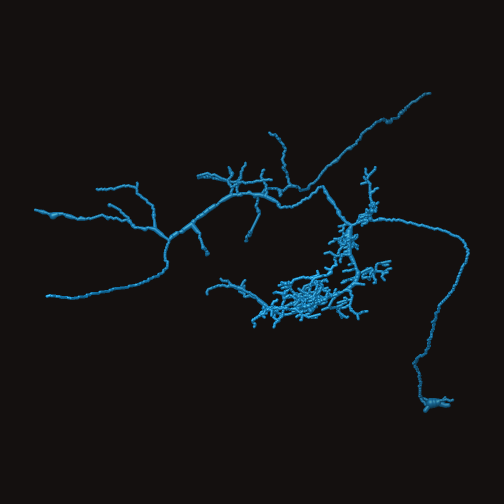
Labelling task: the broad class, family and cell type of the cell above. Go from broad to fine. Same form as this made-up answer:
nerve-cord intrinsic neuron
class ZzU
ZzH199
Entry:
nerve-cord intrinsic neuron
hemilineage 06A
IN06A065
